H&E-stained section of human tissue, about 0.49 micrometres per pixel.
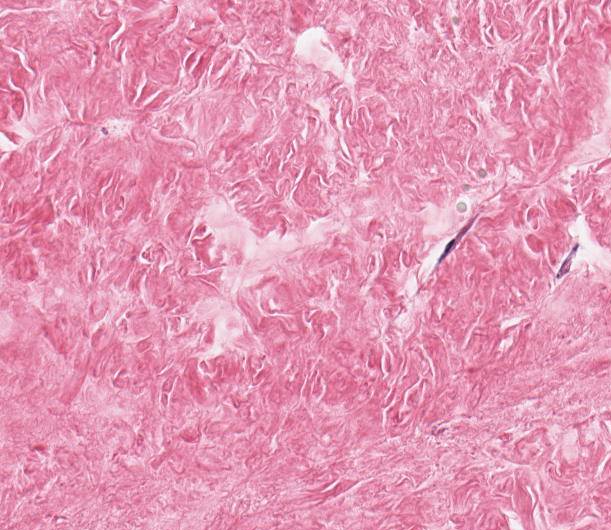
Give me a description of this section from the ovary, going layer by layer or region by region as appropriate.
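The entire field consists of densely packed eosinophilic collagen bundles. Nuclei are very sparse throughout. No epithelium is present anywhere in the field, and no fat cells are seen.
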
